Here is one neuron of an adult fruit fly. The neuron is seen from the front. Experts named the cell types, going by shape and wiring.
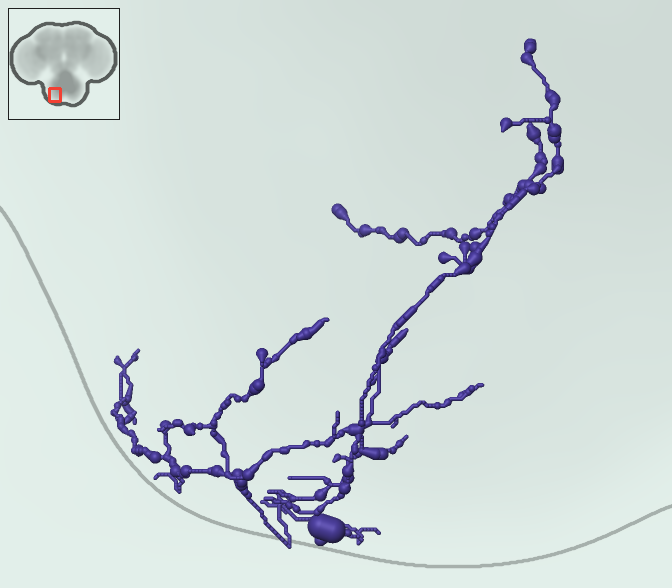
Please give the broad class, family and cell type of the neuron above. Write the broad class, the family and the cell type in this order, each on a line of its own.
nerve-cord intrinsic neuron
hemilineage 01B
IN01B045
